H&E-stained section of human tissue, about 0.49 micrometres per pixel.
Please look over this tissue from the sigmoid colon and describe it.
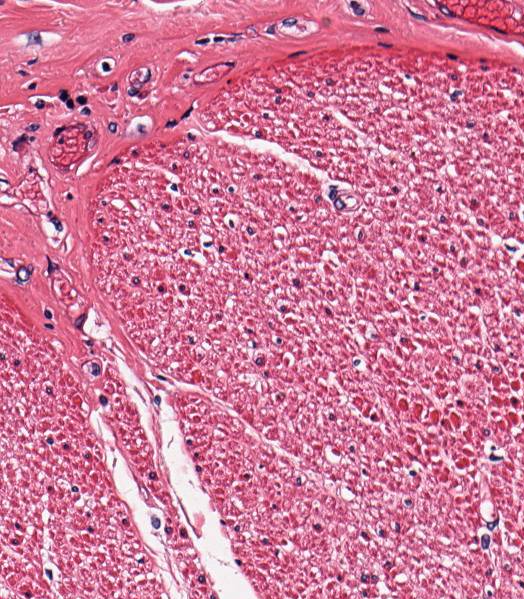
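Large bundles of tightly packed, small round fibre profiles, cut in cross section, fill most of the field. Each profile is small and roundish with a pale halo, which gives the bundles a finely bubbly texture. Within the bundles, small dark oval nuclei are scattered sparsely and evenly among the fibres. Along the top and upper left, dense pink collagenous connective tissue borders the bundles.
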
